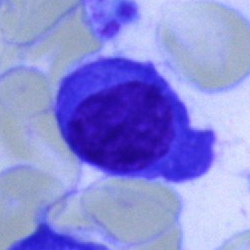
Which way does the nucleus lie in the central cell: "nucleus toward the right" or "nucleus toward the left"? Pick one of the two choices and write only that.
Nucleus toward the left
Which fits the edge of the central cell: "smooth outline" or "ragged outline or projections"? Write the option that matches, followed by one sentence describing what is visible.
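Ragged outline or projections. The cell is roughly round, with a rounded bulge of cytoplasm jutting out at the lower right.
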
